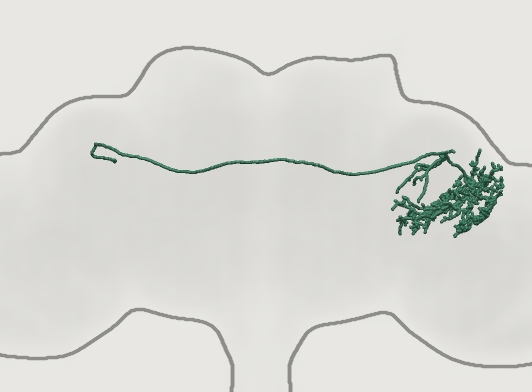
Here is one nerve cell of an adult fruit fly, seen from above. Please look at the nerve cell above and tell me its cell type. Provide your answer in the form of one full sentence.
It is the cell type PVLP074 to which this nerve cell belongs.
